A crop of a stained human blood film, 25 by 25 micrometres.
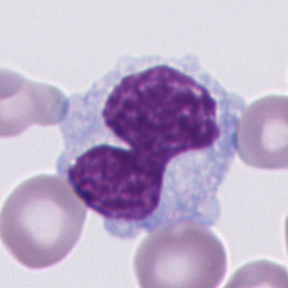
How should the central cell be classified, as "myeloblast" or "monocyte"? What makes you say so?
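It's a monocyte. The nucleus sits off-centre, leaving the widest band of cytoplasm on the right side. Its chromatin is dark purple and mottled with paler streaks rather than evenly dense. The cytoplasm is pale grey-blue, with a finely mottled, foamy look and many tiny pale spots.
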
